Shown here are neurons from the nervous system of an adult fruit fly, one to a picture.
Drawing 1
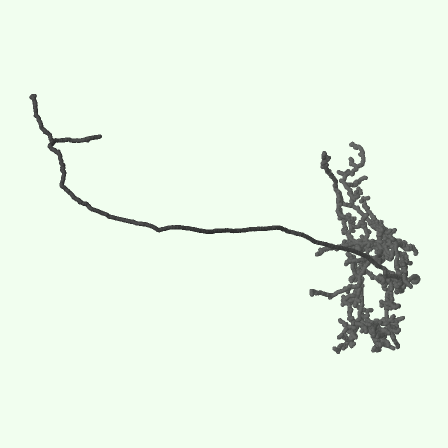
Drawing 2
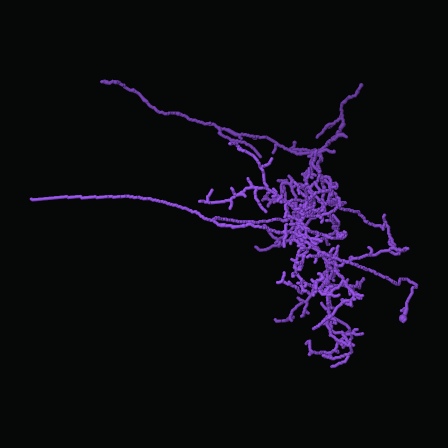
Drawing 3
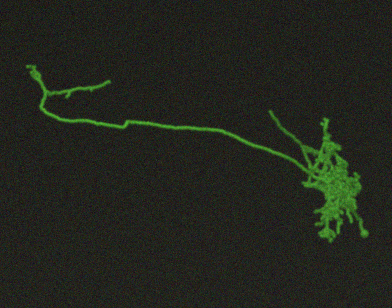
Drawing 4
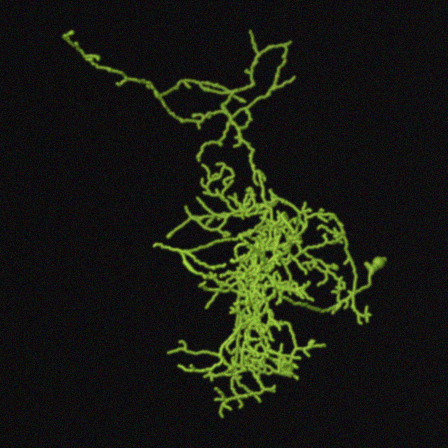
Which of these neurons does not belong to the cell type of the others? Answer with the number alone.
1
